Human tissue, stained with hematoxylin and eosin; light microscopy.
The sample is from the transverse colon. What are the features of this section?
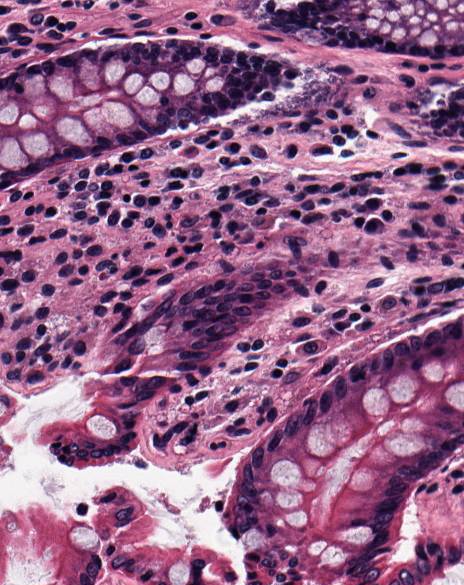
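Look at the goblet cells: rounded, pale, nearly clear mucin vacuoles. In these glands the epithelial nuclei are dark, elongated and basal, away from the lumen. There's an irregular white empty space lower left, and no fat cells anywhere.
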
